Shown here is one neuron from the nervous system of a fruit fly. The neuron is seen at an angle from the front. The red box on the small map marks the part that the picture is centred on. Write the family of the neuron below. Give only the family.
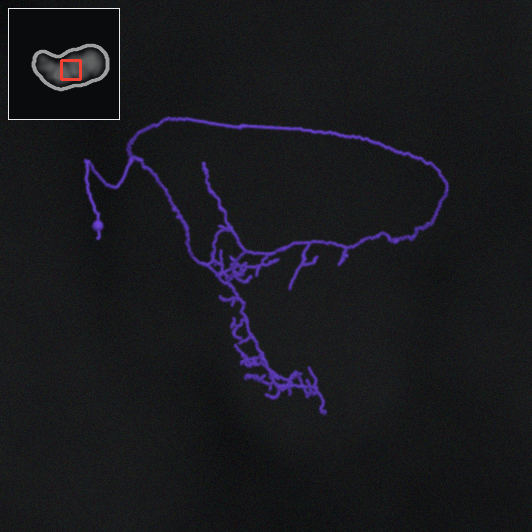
hemilineage SLPa&l1_lateral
